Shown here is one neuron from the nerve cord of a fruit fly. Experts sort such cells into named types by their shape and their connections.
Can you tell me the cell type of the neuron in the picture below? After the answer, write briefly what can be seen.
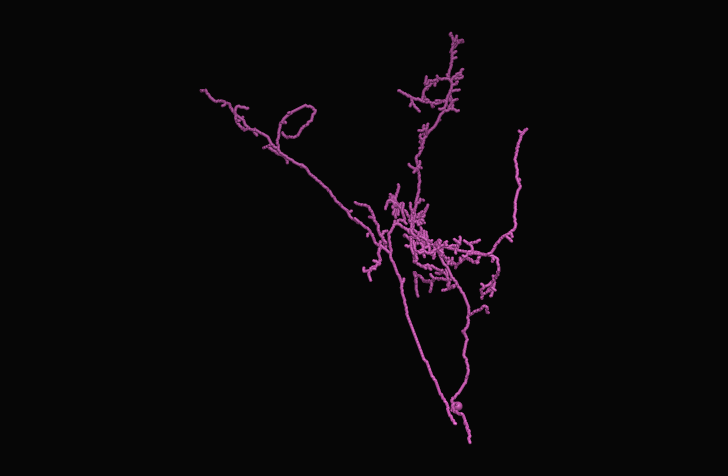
The cell type is AN08B096. Its broad class is ascending neuron. Dozens of branch ends can be seen. As drawn here it is taller than it is wide.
